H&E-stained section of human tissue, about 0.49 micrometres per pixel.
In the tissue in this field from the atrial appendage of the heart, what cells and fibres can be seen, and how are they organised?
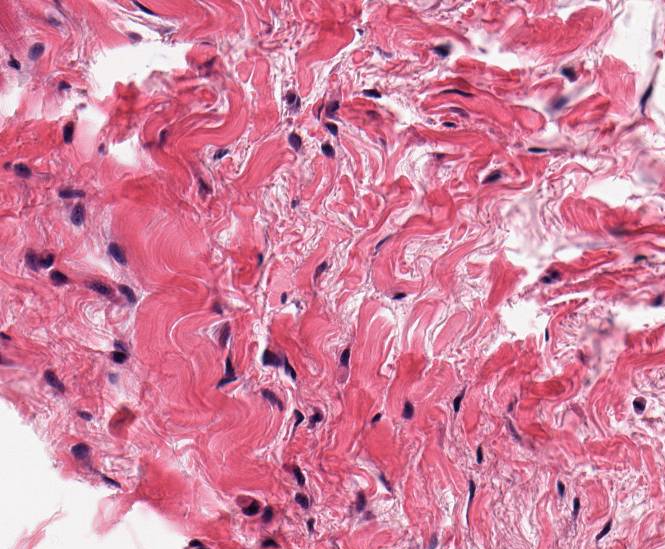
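Wavy, crimped outline to the collagen bundles. Small, dark, elongated fibroblast nuclei scattered between bundles. Nuclei dark purple, little visible cytoplasm around them. Nuclei sparse relative to amount of collagen.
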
